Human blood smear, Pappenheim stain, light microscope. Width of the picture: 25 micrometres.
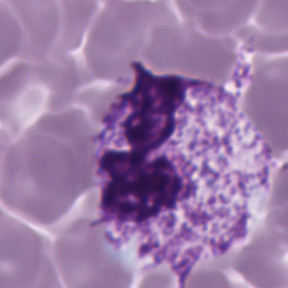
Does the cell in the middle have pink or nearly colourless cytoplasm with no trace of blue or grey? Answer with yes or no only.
Yes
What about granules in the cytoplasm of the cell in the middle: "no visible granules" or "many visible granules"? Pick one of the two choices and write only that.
Many visible granules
